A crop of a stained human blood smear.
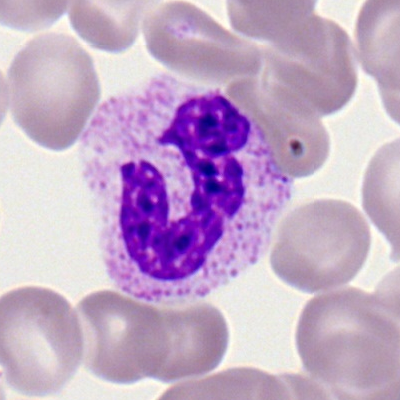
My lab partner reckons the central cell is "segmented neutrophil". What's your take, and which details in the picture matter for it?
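Segmented neutrophil does not fit; this is a band neutrophil. Nucleus: a single thick curved band bent into a hook, its open side toward the upper left.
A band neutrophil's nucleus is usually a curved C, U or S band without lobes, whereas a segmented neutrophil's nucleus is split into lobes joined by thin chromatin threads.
The one unbroken band here goes with band neutrophil and against segmented neutrophil. Chromatin: dark purple, coarsely clumped.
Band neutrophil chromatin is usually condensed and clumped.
Cytoplasm: abundant, pale pinkish-lilac, with many small pink-purple granules spread evenly.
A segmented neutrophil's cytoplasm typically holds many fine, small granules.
The granules thus do not count against segmented neutrophil.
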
